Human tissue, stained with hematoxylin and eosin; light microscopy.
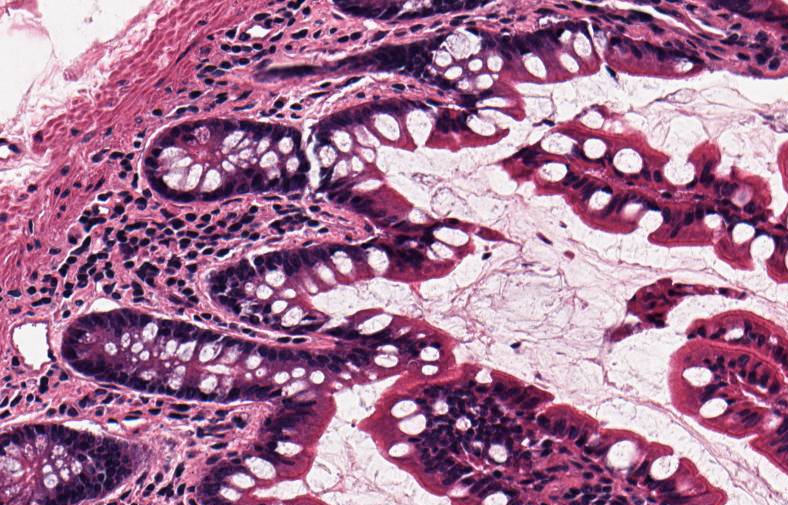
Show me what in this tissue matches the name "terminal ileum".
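Thinking it through: this is terminal ileum, so let me look for what sits with that.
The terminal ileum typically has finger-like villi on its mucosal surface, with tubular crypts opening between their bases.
The tubular glands packed in a cellular stroma across the left half fit with those crypts.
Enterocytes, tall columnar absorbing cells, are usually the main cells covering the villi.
The epithelium here agrees: a single layer of tall columnar cells with dark, elongated, crowded nuclei. The rest I can only report as seen. The right half holds epithelial strips separated by pale loose material. Goblet cells, clear rounded vacuoles, are scattered along the whole length of the epithelium. A band of pink fibres with elongated nuclei runs along the upper-left edge, outside the glands.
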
